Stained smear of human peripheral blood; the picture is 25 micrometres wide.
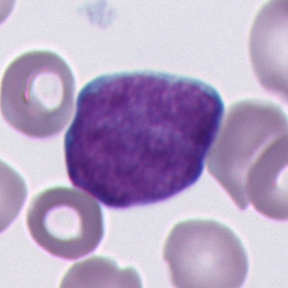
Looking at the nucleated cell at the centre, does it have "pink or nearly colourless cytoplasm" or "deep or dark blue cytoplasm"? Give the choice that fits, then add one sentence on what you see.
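Deep or dark blue cytoplasm. The thin cytoplasmic rim is deep blue.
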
